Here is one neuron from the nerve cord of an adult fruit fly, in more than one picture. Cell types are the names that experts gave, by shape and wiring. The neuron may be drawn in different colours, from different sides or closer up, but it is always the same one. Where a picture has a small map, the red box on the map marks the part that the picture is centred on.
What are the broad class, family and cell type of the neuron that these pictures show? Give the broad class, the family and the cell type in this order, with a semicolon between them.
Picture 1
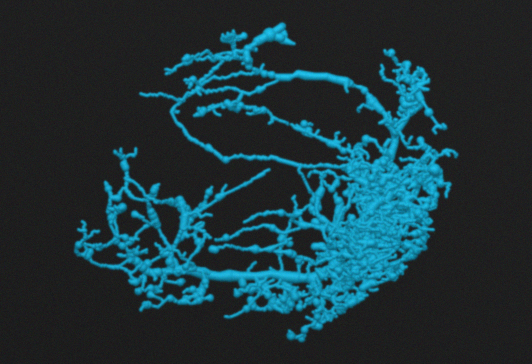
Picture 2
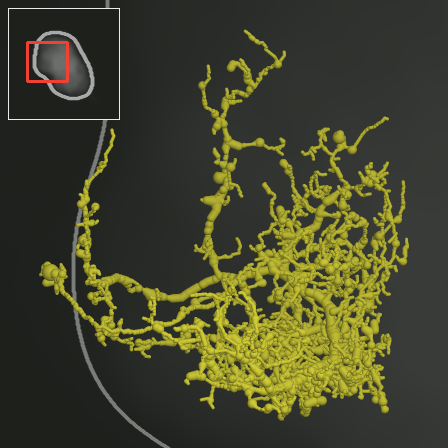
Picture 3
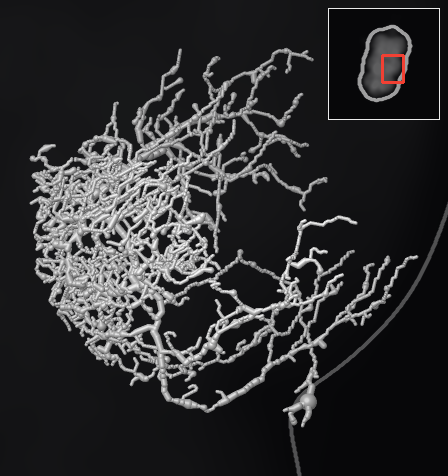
nerve-cord intrinsic neuron; hemilineage 13A; IN13A007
